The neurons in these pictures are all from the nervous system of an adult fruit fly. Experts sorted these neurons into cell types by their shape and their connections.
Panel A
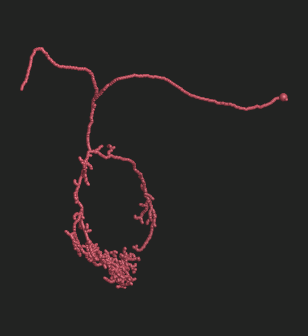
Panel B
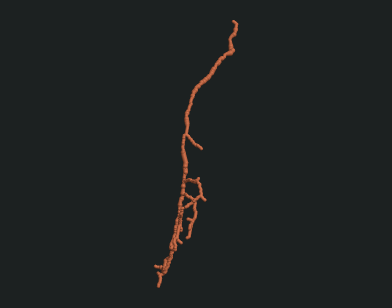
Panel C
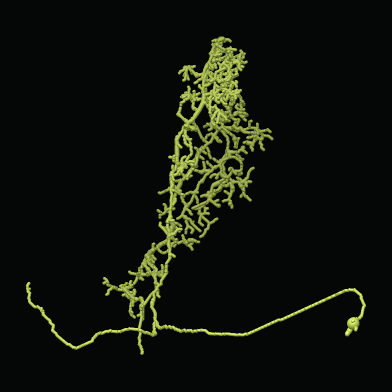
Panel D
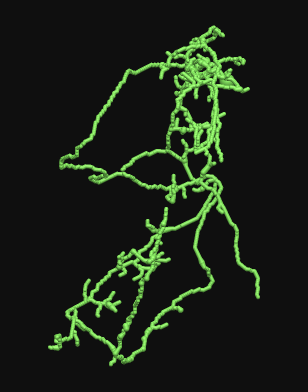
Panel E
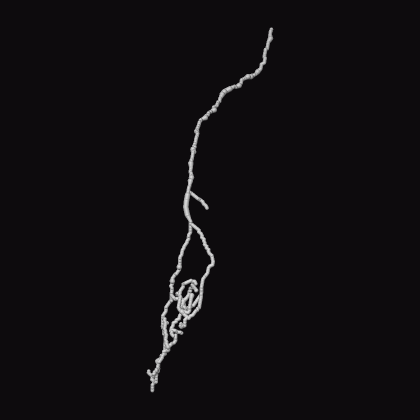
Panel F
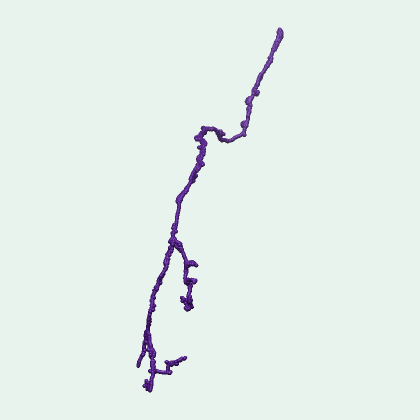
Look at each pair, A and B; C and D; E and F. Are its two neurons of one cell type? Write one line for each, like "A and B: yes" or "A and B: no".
A and B: no
C and D: no
E and F: yes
